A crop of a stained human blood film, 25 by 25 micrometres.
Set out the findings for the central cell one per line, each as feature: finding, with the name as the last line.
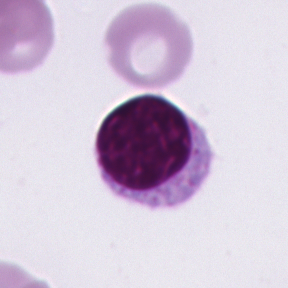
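Outline: smooth and rounded, no surface projections
Nucleus: reaches the cell edge along the upper left border, no cytoplasm visible there
Cytoplasm colour: pale lilac, far lighter than the nucleus
Granules: no coarse granules in the cytoplasm
Name: large granular lymphocyte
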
